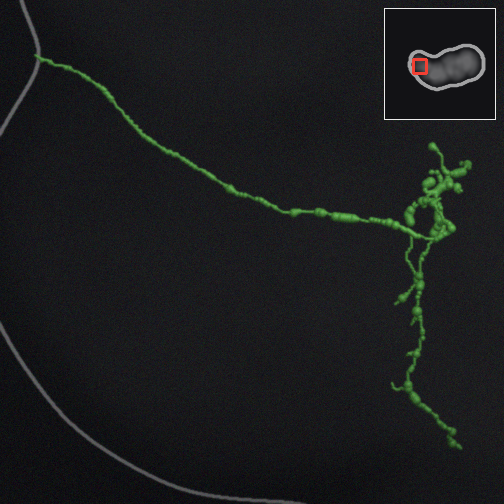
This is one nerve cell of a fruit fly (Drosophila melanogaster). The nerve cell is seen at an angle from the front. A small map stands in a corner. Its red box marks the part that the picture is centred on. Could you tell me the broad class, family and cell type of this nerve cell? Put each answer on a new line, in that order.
sensory neuron entering the nerve cord
class mechanosensory tactile
SNta03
